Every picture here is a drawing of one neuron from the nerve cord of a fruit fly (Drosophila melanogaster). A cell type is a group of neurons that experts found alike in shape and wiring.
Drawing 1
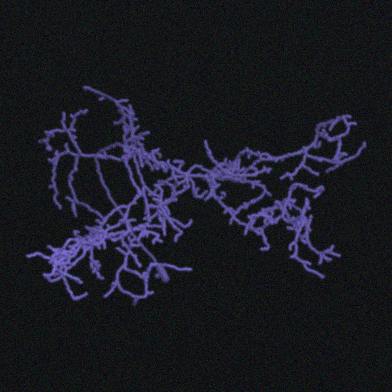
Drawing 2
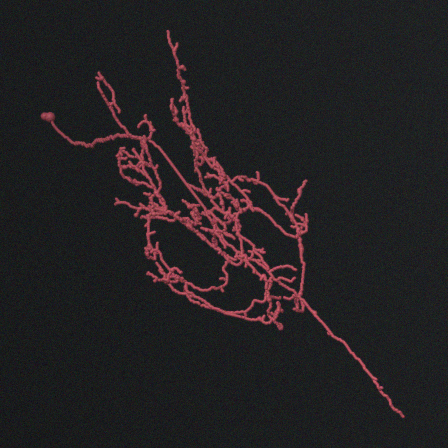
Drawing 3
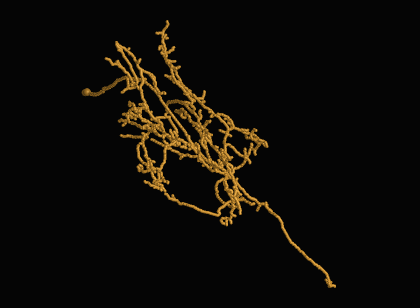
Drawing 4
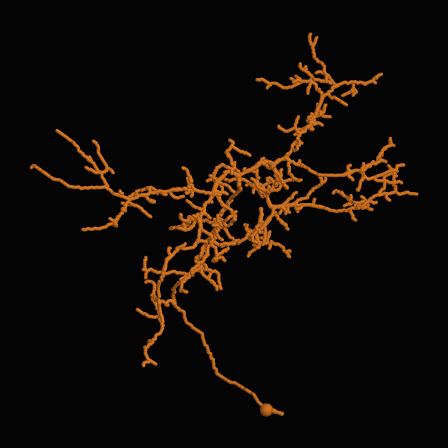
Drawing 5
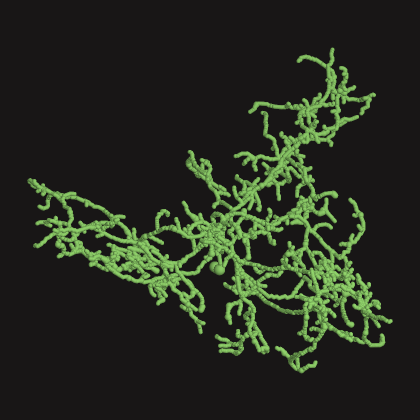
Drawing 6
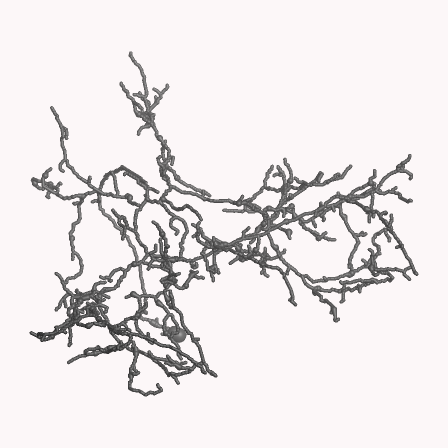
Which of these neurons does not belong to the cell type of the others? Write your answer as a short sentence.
Drawing 4 is the odd one out.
